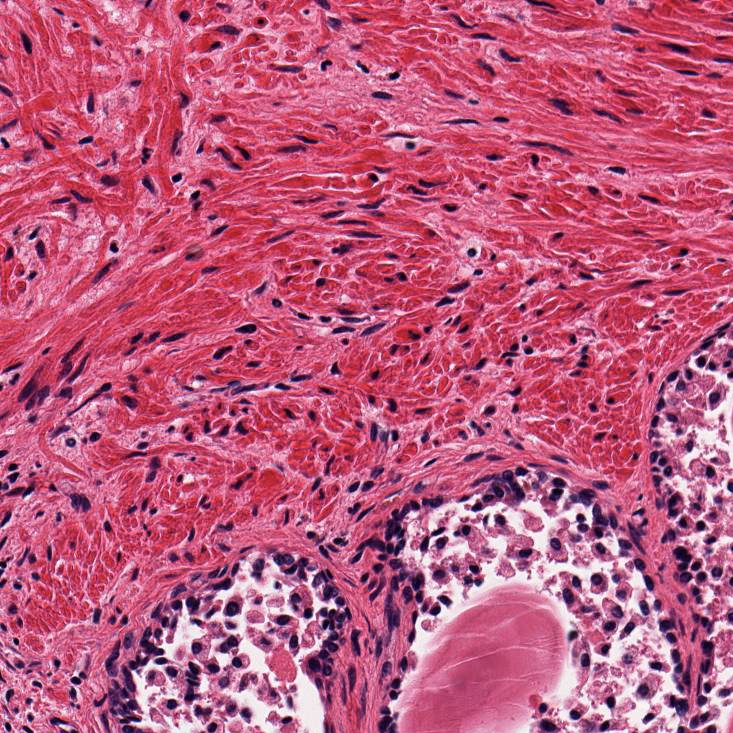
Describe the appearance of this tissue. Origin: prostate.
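Going from top to bottom, I'd say the upper two thirds is dense pink spindle-cell tissue, while the lower third holds compartments of loosely arranged rounded cells. Those spindle cells form bundles that interlace and run in several different directions. Their nuclei look elongated and dark-staining, and their cytoplasm stains deeply eosinophilic.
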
